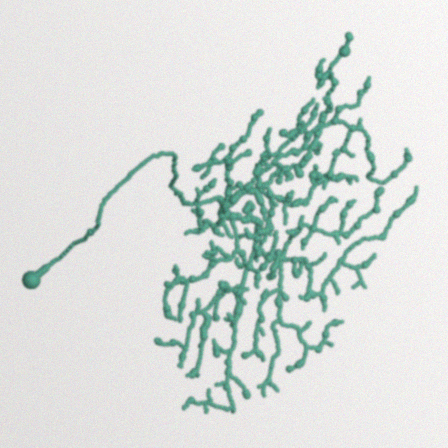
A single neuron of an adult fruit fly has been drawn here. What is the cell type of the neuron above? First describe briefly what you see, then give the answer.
The cell body is on the left of the picture. The picture shows dozens of branch ends. This is an optic-lobe intrinsic neuron. The cell type is Dm18.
